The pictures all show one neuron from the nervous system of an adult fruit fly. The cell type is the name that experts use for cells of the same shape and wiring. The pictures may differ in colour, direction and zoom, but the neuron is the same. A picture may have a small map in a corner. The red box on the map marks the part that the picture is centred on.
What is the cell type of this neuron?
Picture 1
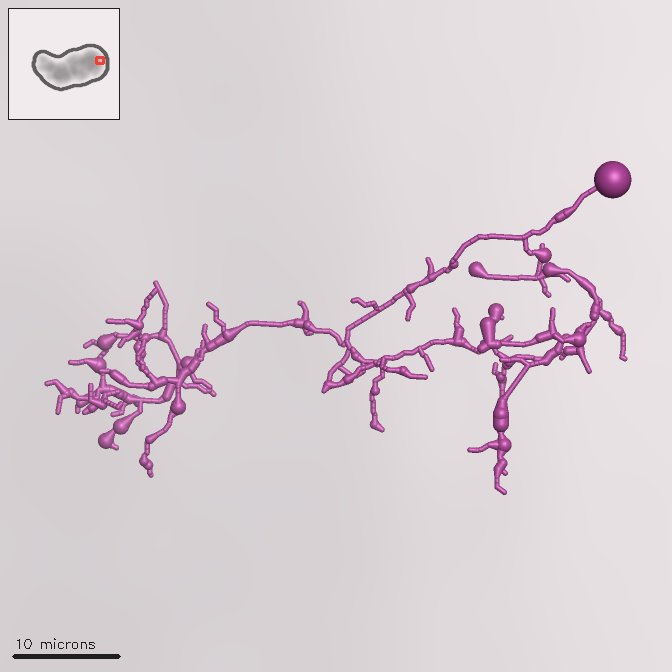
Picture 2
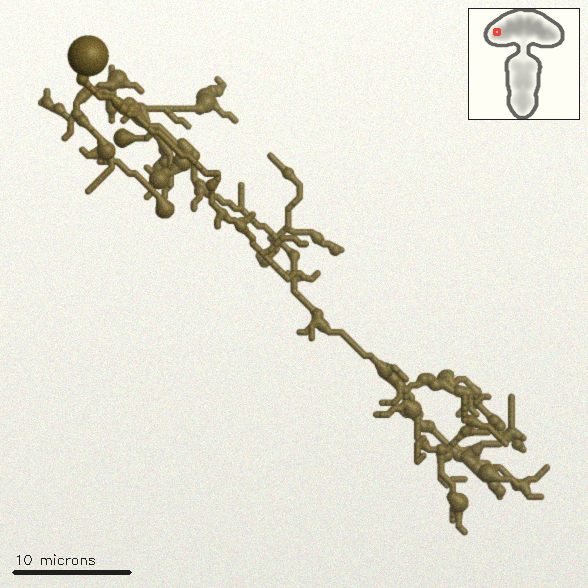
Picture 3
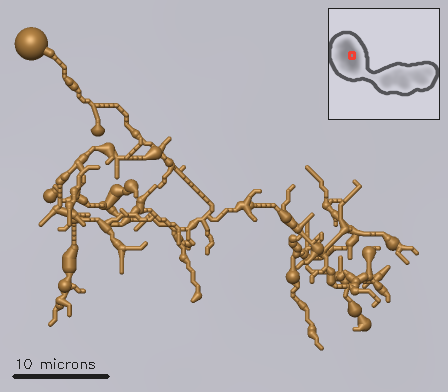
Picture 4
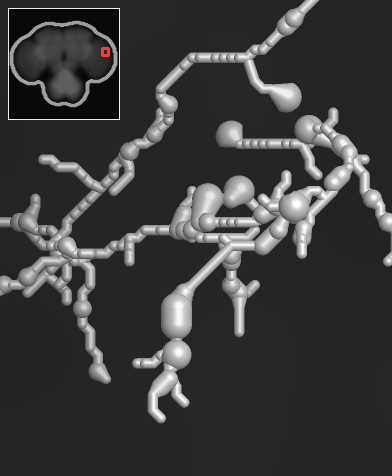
Mi2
